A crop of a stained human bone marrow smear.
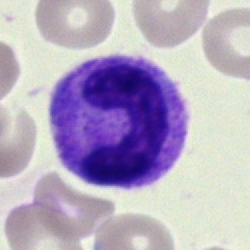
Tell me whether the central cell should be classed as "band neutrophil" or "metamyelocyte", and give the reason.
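Band neutrophil, I'd say. The nucleus is a curved, horseshoe-shaped band with its hollow facing left, and the chromatin is dark and coarsely clumped. Fine granules are scattered throughout the cytoplasm.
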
